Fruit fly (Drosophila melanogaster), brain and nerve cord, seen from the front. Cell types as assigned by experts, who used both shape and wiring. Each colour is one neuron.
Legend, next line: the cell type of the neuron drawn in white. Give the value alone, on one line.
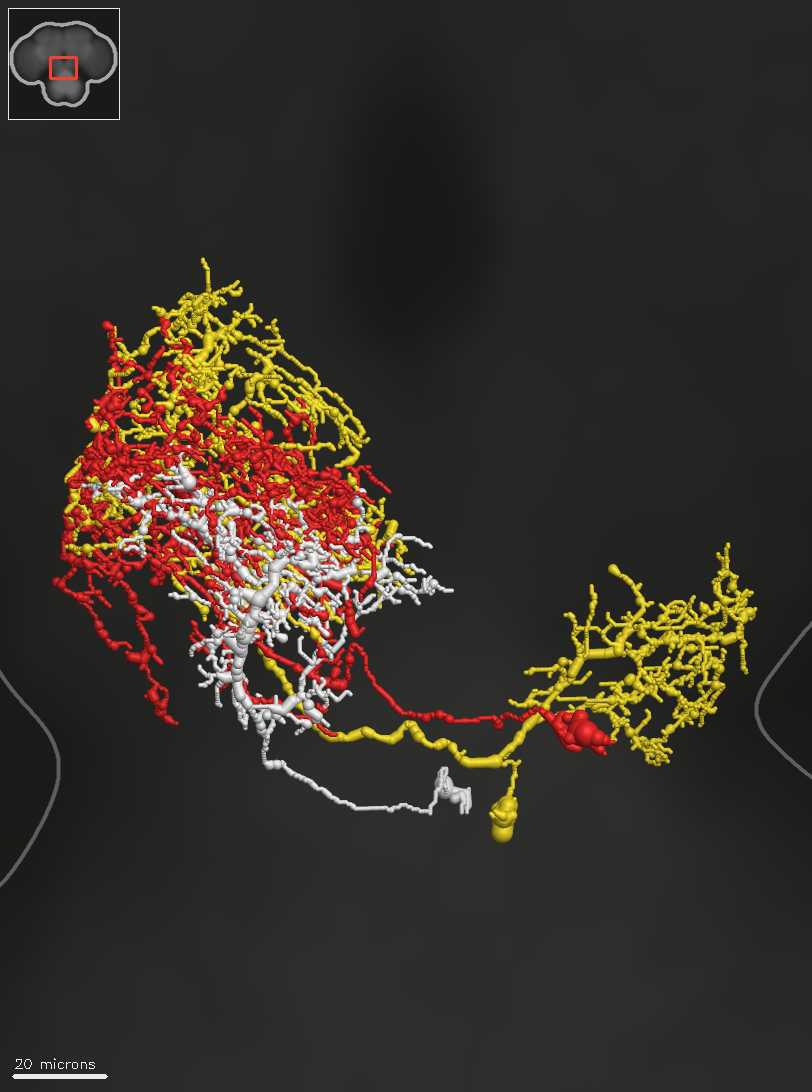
GNG223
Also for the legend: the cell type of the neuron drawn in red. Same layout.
GNG592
